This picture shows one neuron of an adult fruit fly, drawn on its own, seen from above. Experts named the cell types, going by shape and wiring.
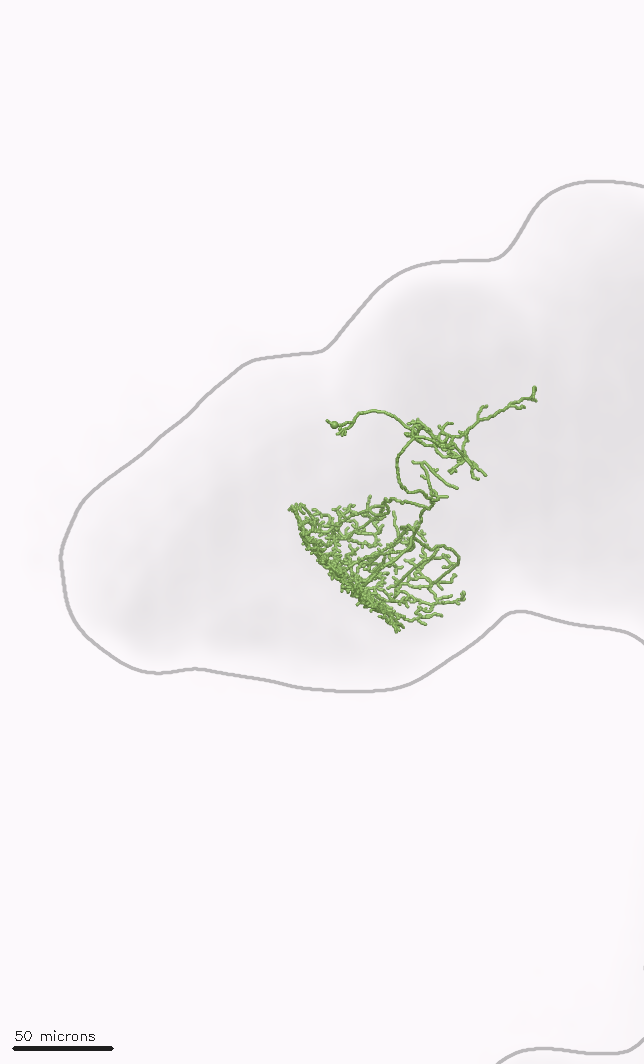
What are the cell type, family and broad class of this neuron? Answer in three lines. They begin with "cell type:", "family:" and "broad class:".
cell type: LoVP108
family: LoVP
broad class: visual projection neuron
